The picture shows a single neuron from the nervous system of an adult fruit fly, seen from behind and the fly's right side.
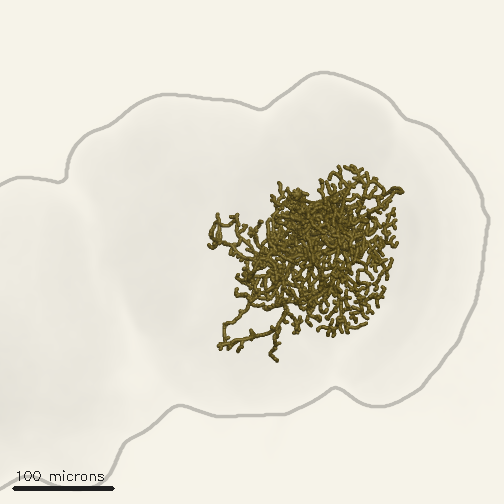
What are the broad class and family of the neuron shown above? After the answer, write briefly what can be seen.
It is a visual centrifugal neuron. Its family is LT. By the scale bar it is about 200 microns tall in this view. In this view it is about as wide as it is tall.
